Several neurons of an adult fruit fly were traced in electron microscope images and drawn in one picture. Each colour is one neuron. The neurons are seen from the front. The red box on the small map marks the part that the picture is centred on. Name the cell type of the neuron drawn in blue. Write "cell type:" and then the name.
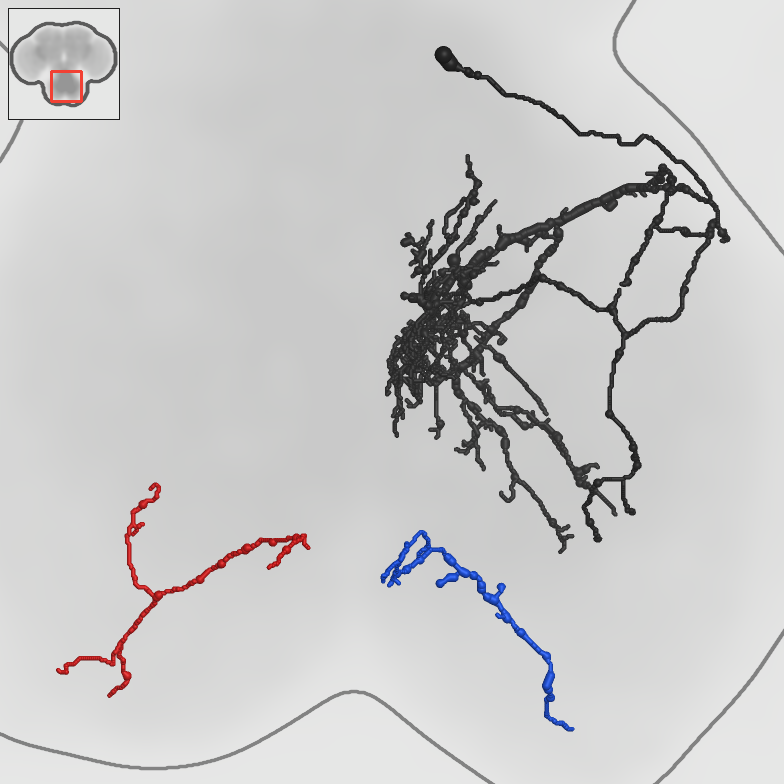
cell type: SNta43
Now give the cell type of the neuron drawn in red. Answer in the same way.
cell type: SNta32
